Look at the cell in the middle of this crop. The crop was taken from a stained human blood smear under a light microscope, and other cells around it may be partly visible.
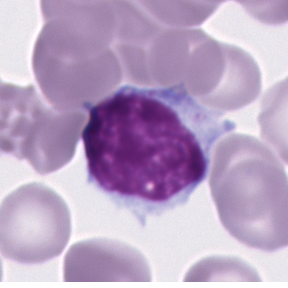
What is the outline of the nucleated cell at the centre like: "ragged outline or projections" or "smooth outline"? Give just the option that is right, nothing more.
Ragged outline or projections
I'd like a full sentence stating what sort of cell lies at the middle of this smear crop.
For this crop, the cell in the middle is a typical lymphocyte.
